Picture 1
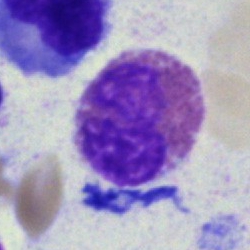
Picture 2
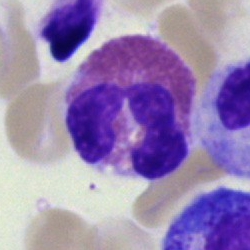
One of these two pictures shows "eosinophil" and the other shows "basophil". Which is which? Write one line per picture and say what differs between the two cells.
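In picture 1 we see a basophil: The nucleus fills most of the cell and sits toward the lower left.
In picture 2 we see an eosinophil: The cytoplasm is abundant and pinkish-lilac.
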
